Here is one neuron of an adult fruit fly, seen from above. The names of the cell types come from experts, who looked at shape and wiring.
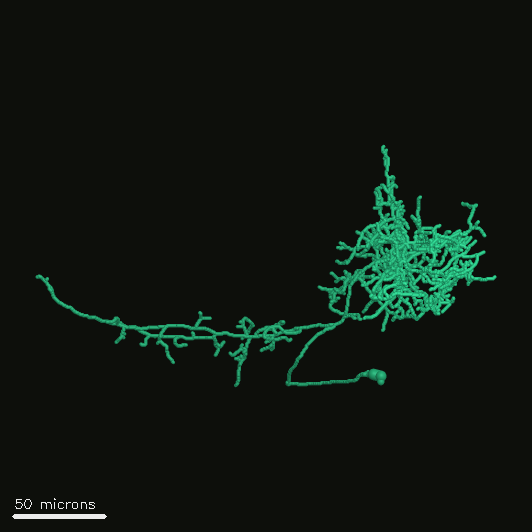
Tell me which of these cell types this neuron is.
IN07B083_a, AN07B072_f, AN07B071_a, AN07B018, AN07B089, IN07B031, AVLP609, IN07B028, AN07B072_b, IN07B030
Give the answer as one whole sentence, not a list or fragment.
This neuron is typed as AVLP609.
